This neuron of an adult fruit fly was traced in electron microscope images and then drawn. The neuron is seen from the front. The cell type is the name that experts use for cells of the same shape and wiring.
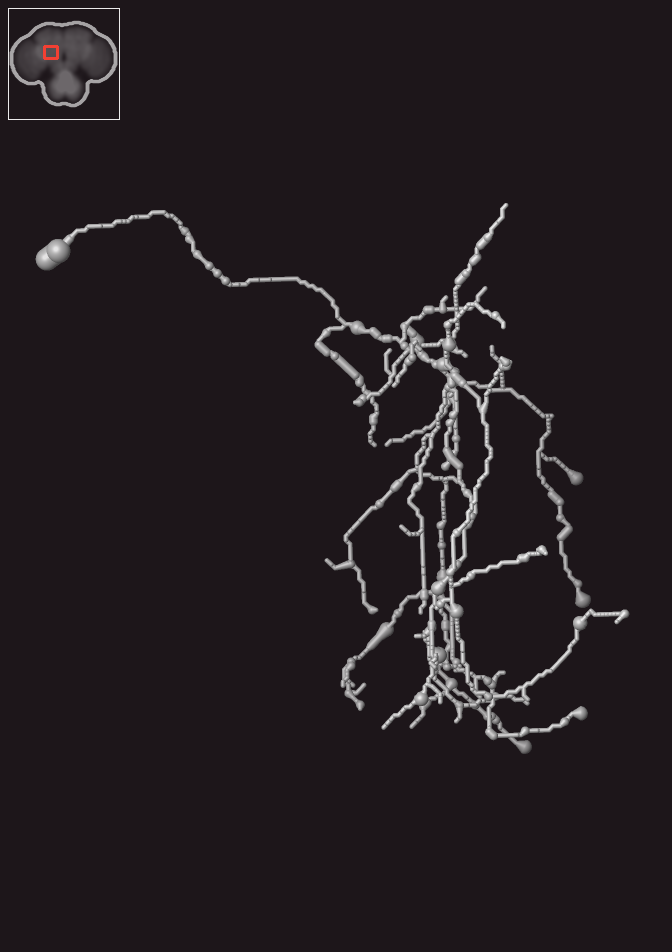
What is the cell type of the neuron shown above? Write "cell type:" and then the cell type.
cell type: CB2845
